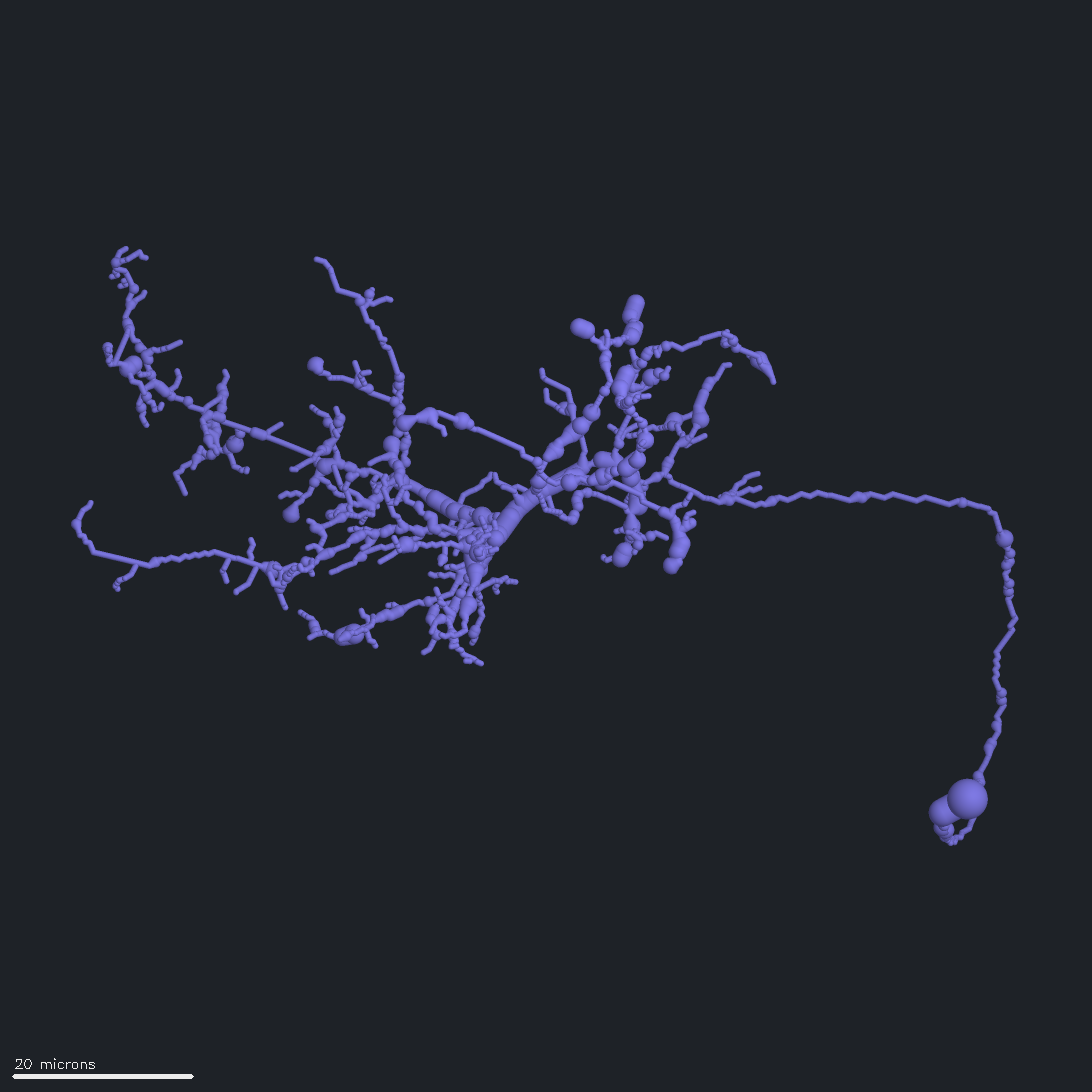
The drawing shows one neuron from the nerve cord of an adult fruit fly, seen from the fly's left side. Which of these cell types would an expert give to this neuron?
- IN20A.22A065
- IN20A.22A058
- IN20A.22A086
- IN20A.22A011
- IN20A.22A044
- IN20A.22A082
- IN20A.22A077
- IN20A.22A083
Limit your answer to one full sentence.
For this neuron, the cell type is IN20A.22A065.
